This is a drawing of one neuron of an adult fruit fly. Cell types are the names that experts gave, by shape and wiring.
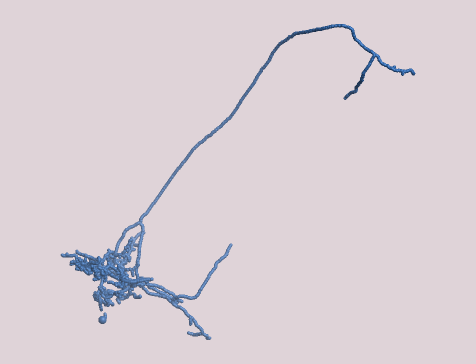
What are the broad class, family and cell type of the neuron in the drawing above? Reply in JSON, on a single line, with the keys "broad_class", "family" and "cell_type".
{"broad_class": "central-brain intrinsic neuron", "family": "hemilineage VLPl&d1_lateral", "cell_type": "AVLP269_a"}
